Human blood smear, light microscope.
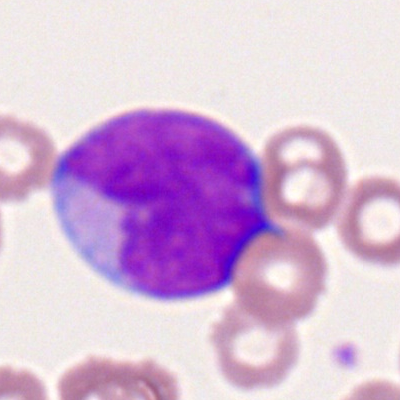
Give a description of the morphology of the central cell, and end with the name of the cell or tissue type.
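Nucleus: a single unlobed mass. It fills most of the cell, leaving little cytoplasm. No coarse granules and no vacuoles in the cytoplasm. Verdict: myeloblast.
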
